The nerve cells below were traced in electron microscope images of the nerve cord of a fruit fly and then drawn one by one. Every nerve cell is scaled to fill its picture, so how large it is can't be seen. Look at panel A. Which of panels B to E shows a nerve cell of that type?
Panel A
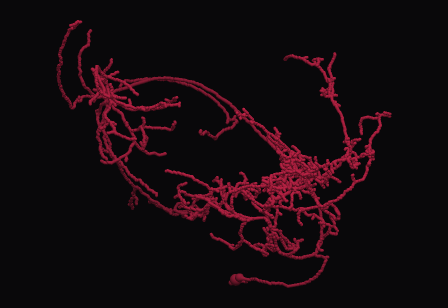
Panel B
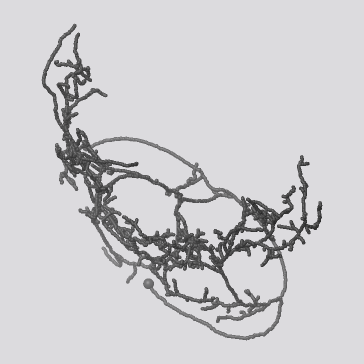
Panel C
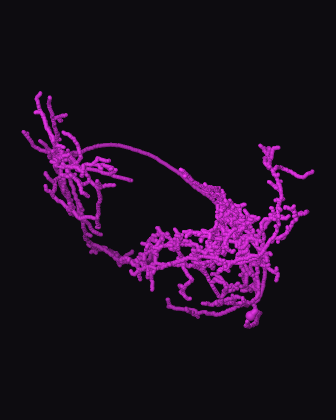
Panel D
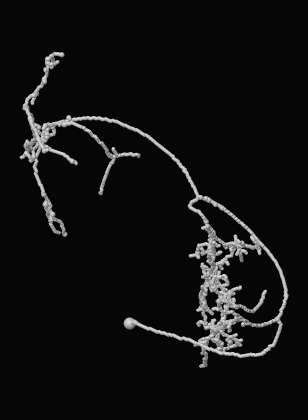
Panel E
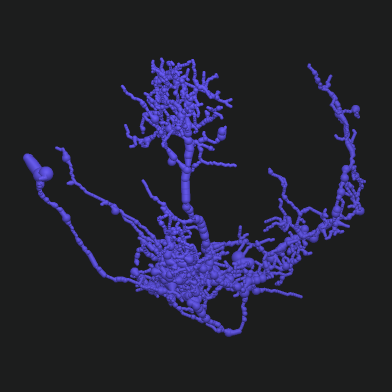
Panel C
